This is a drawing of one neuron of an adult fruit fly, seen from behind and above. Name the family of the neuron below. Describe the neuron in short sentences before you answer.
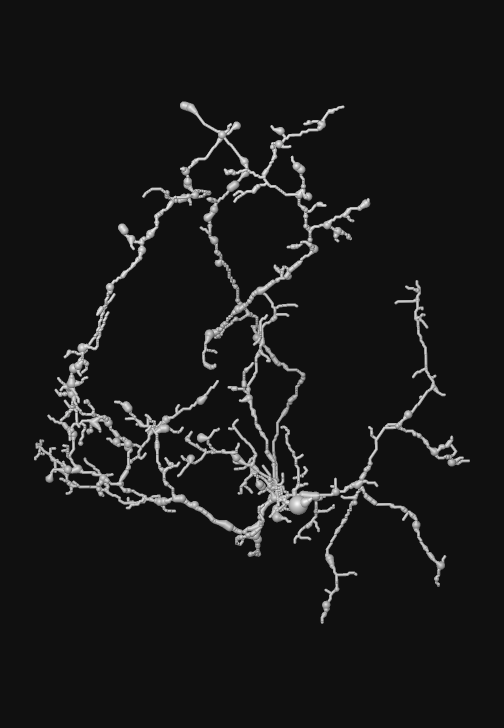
In this view it is about as wide as it is tall. Its broad class is central-brain intrinsic neuron. Its family is hemilineage DL1_ventral.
